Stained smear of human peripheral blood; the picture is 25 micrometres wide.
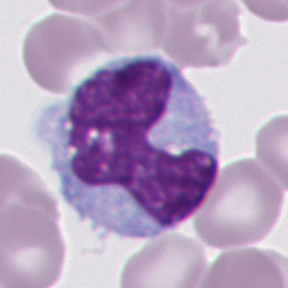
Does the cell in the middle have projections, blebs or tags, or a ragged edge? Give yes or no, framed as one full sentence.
Yes, the cell's outline is ragged or frayed, or carries projections, blebs or tags.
